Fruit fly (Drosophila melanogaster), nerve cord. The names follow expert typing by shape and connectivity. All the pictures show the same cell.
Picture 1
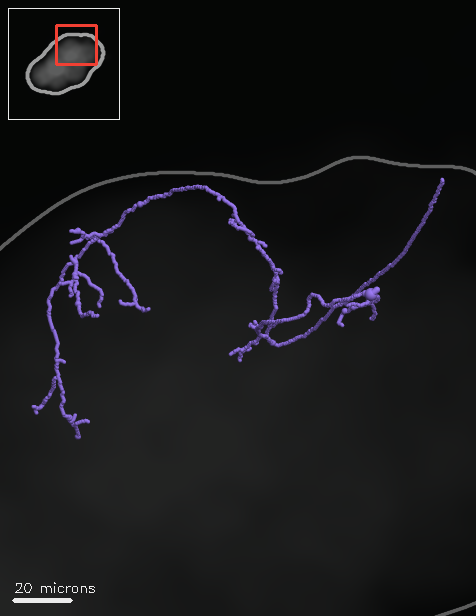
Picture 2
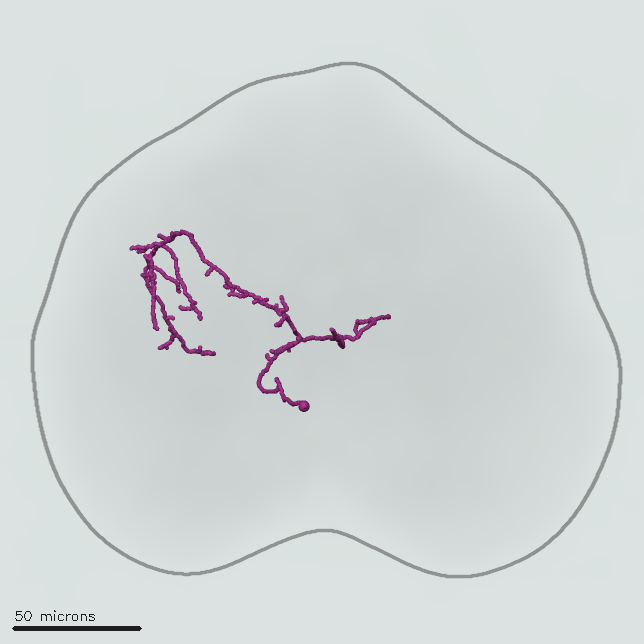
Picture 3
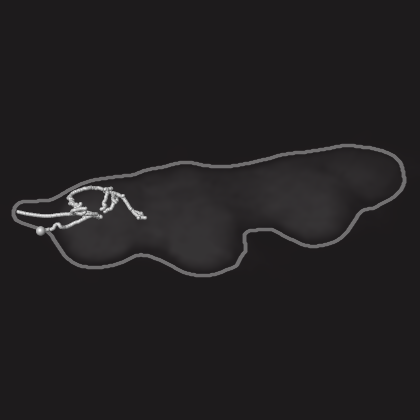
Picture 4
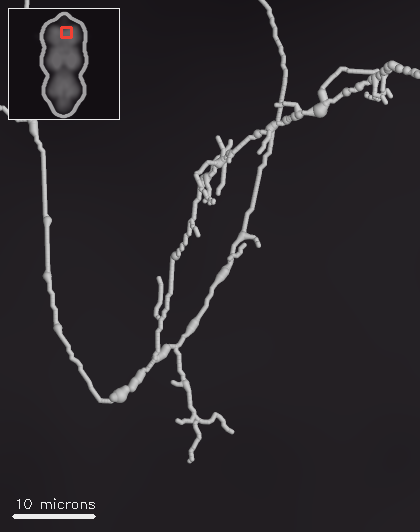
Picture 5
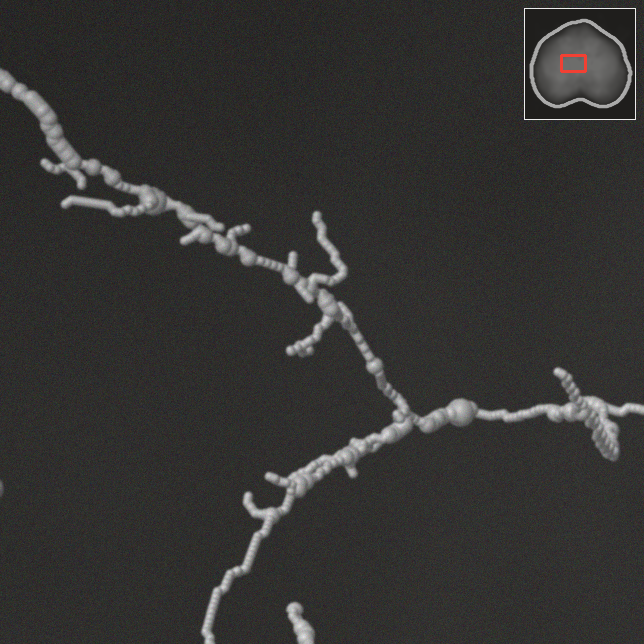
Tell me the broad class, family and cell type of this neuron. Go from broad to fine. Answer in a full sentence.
An ascending neuron of hemilineage 08B, type AN08B111.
